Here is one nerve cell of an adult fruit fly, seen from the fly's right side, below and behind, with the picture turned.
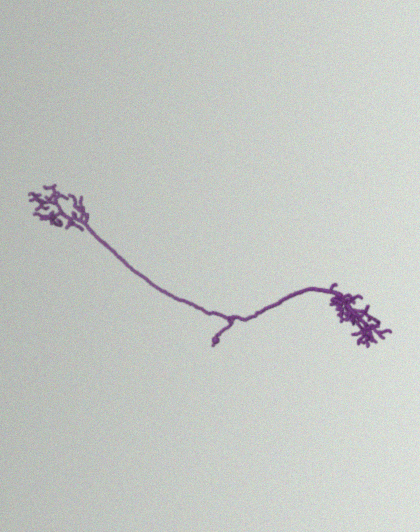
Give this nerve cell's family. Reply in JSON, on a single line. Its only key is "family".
{"family": "hemilineage VPNd2"}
